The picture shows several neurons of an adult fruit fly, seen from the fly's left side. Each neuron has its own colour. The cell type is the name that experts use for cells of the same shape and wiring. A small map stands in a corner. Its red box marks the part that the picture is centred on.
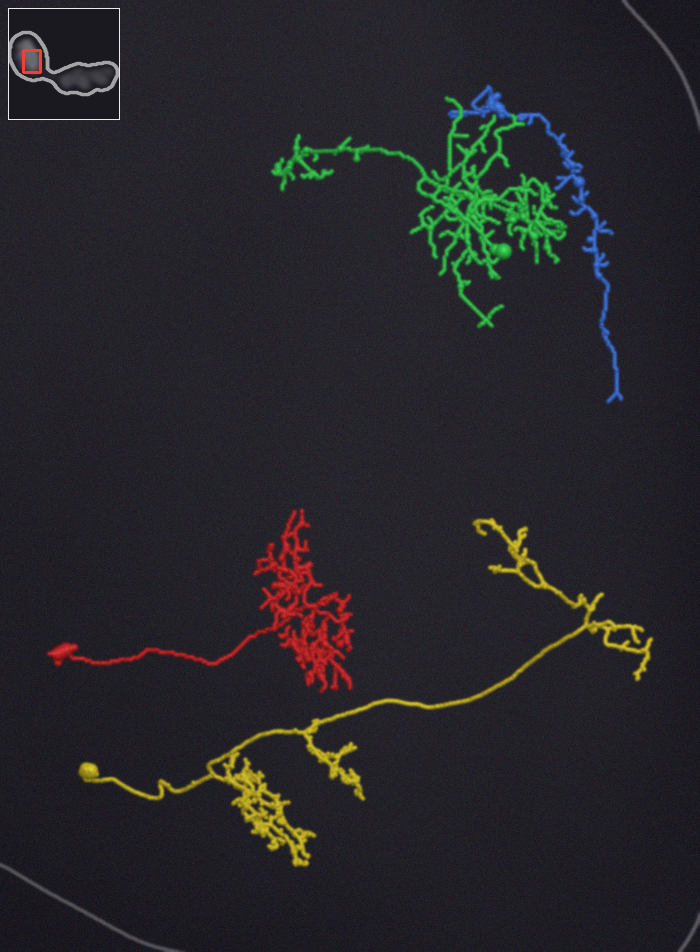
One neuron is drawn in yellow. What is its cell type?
TmY13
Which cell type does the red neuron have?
Dm12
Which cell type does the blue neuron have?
Dm3a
